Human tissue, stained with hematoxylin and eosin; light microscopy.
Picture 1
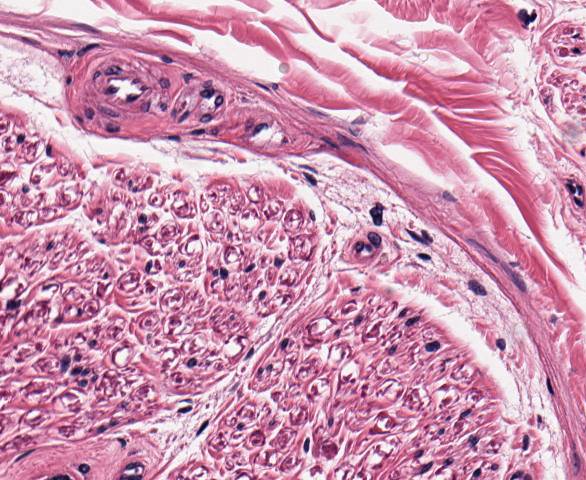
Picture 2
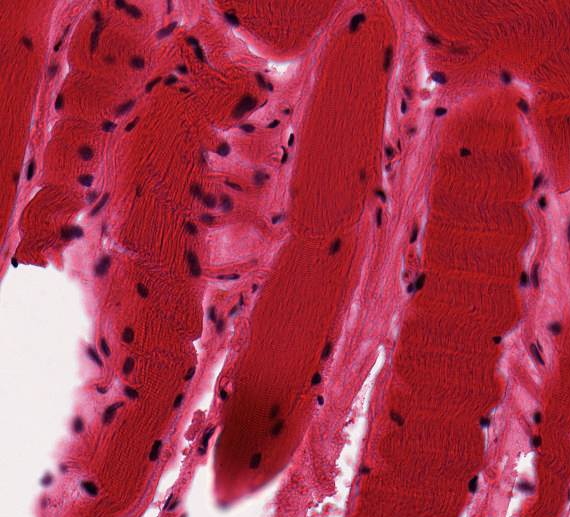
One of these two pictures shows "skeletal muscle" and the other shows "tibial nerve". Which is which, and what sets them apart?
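The tibial nerve is picture 1, and the skeletal muscle is picture 2. The nerve shows bundles of fibres in cross-section, each a small central axon ringed by pale myelin. The muscle fibres instead show fine, closely spaced cross-striations along their length, with deep red cytoplasm. Both have small dark oval nuclei, but in the nerve they're scattered between fibres within the fascicles, while in the muscle many sit scattered along each fibre rather than in one central row.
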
